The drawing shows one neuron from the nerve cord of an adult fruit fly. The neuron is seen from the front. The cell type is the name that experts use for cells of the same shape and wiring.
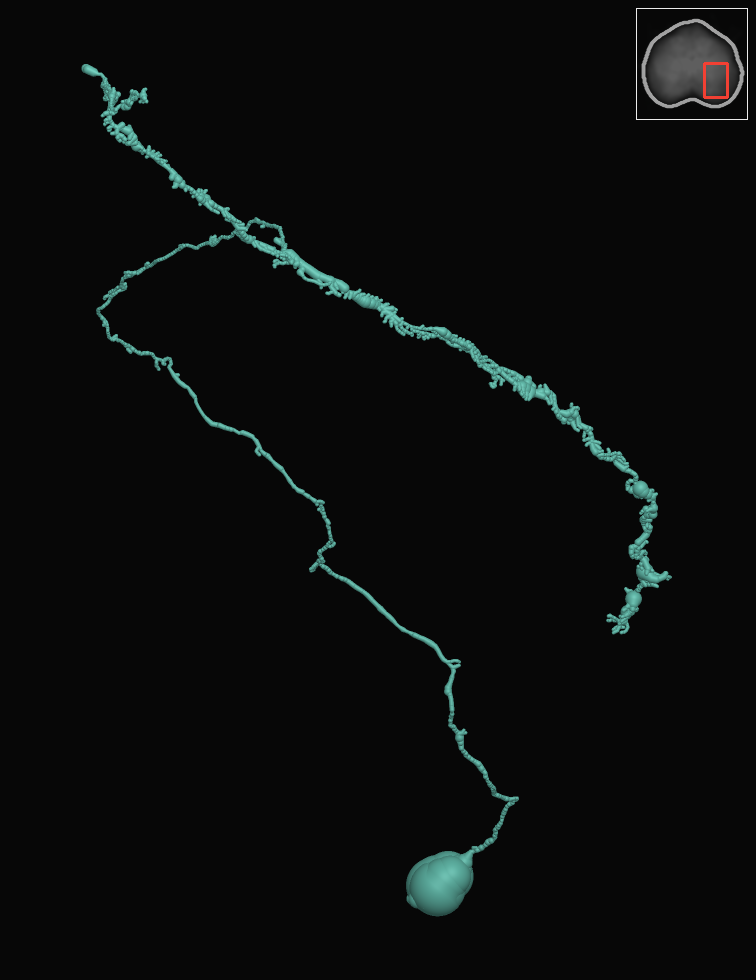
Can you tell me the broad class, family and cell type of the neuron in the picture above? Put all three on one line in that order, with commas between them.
nerve-cord intrinsic neuron, hemilineage 21A, IN21A031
